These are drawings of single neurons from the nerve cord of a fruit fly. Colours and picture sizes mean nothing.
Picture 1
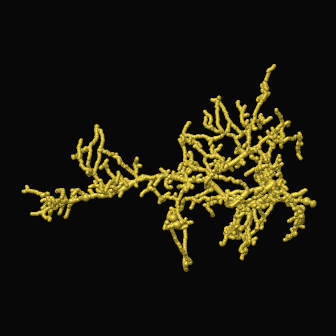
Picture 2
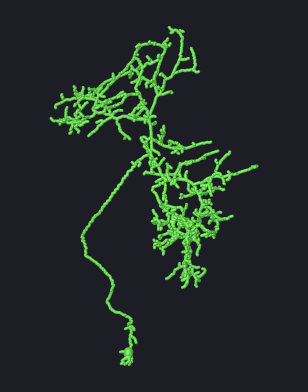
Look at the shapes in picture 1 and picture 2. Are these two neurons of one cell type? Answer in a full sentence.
They are of the same cell type.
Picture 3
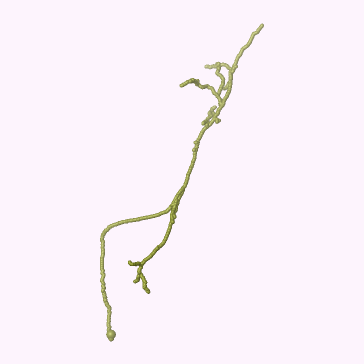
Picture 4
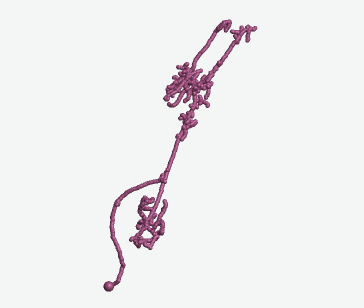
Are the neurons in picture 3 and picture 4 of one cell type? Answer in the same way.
They are of the same cell type.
